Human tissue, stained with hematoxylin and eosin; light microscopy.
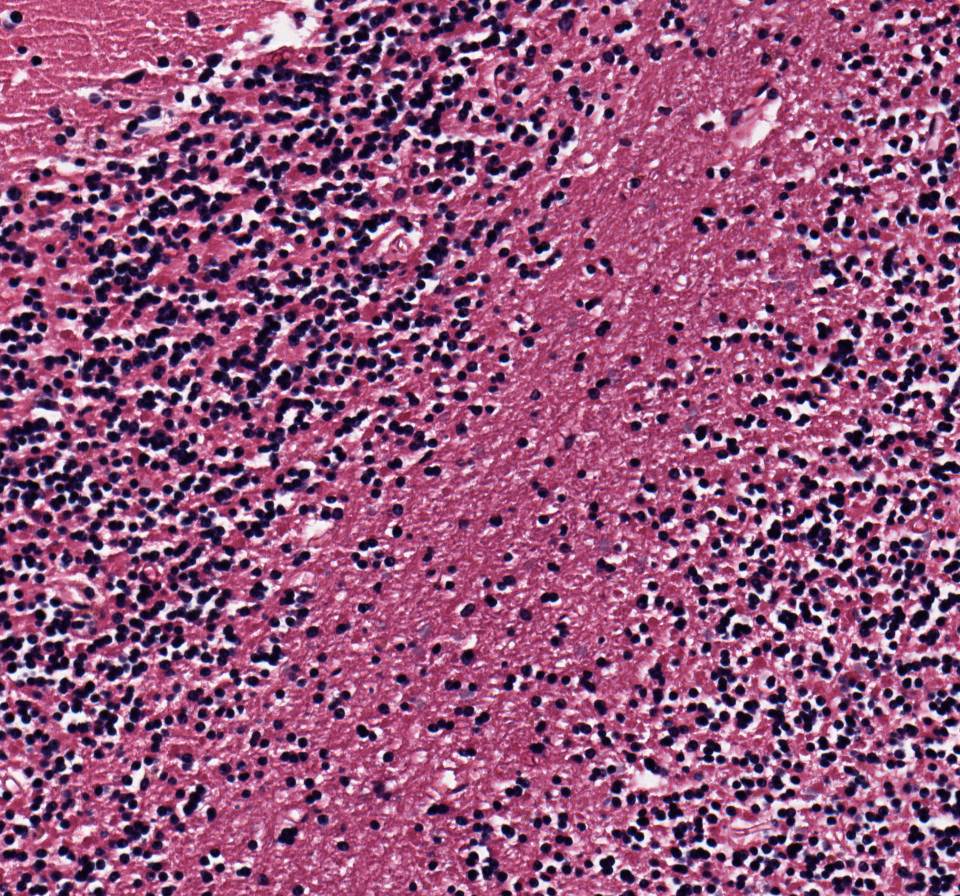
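Cerebellum, showing a paler, less cellular band running diagonally across the middle of the field from upper right toward lower centre. Densely cellular zones flank this band on the left and right; they are packed with small, round, very dark nuclei with scant visible cytoplasm. The upper left corner is a pink, streaky area almost free of nuclei.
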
